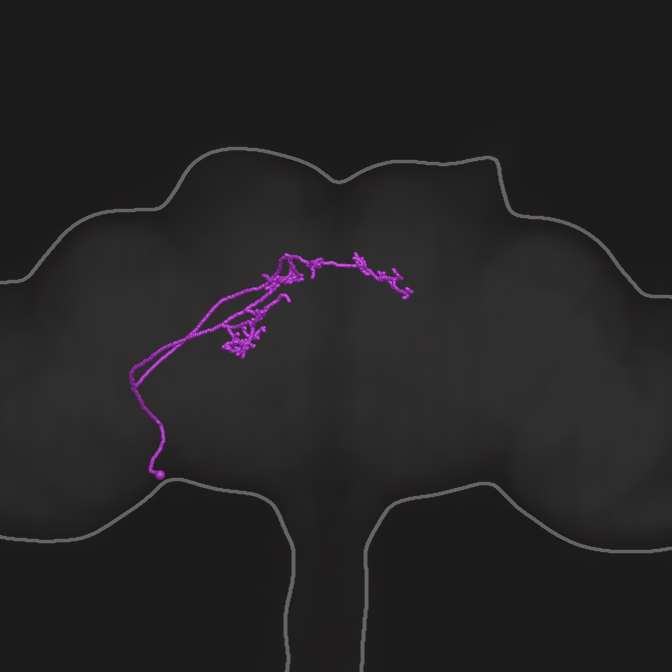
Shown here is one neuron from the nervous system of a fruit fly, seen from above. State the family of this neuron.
hemilineage VLPl&p1_posterior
